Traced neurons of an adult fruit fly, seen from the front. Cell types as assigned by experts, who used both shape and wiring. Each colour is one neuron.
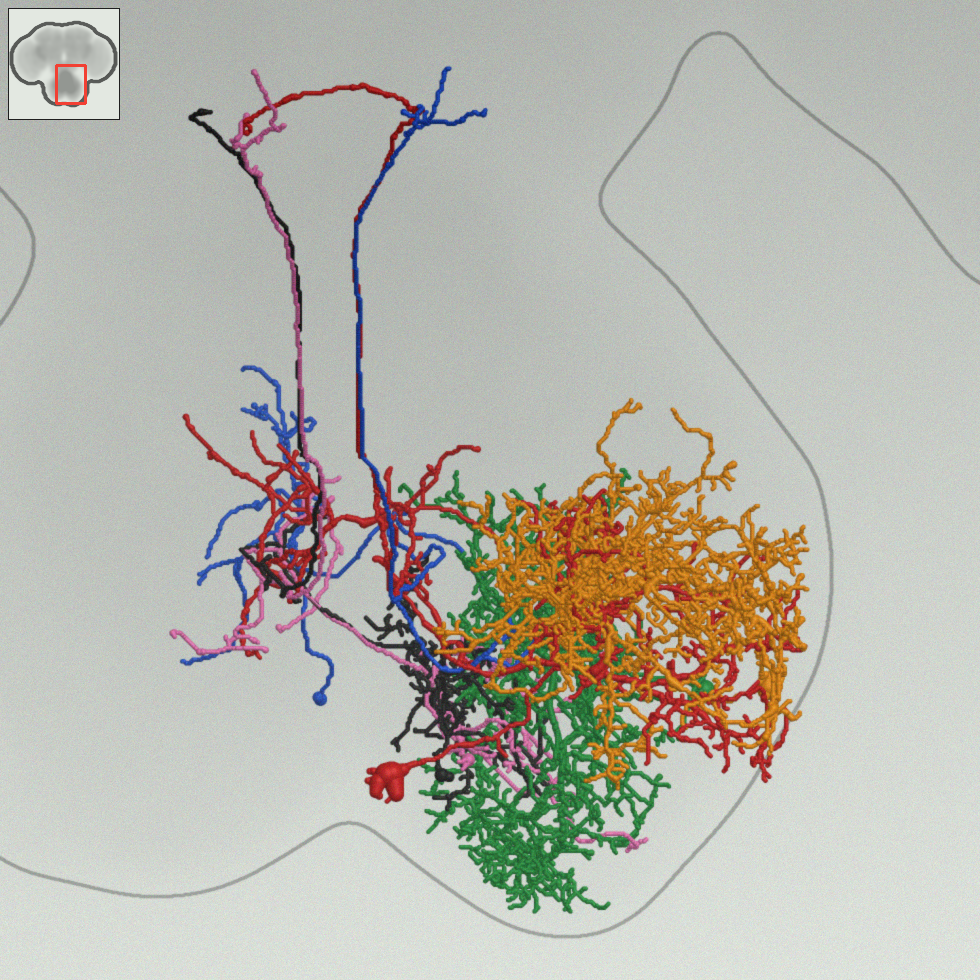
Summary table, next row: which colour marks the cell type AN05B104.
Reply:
red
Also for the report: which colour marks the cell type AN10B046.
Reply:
pink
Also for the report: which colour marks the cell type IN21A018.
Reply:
green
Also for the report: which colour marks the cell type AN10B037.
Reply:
blue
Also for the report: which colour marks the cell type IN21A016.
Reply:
orange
